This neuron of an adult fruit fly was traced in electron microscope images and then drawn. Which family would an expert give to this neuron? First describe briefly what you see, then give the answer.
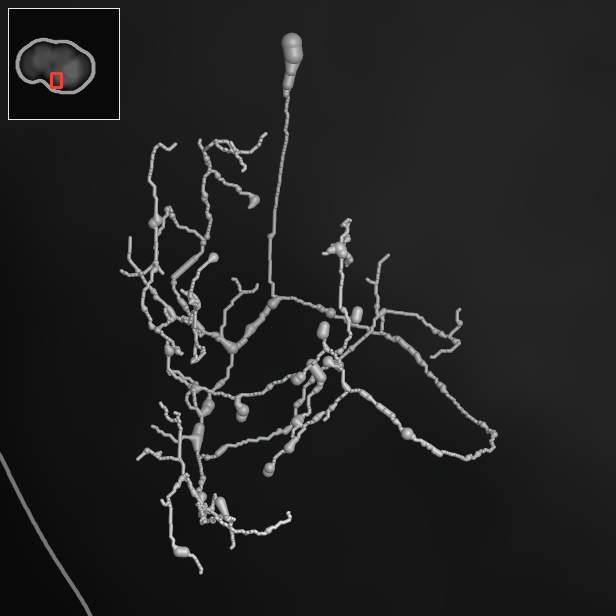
The cell body is at the top of the picture. Dozens of branch ends can be seen. Its broad class is nerve-cord intrinsic neuron. Its family is hemilineage 09A.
